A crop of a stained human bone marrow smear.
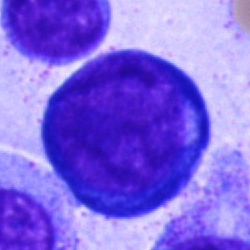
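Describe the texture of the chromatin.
Fine, with only faint mottling.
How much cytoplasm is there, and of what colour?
Only a thin, deep blue rim around the nucleus.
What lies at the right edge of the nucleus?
A paler zone.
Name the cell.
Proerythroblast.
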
